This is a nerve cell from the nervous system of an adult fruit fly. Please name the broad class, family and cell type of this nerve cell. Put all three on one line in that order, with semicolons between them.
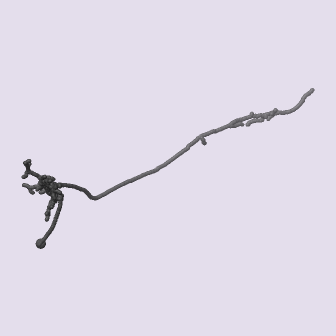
descending neuron; hemilineage LB6; DNg18_b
